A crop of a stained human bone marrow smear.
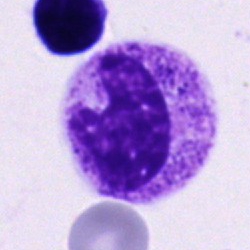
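Metamyelocyte, the central cell of this bone marrow smear. First, the outline is round and its border smooth. Second, the nucleus carries a notch cut into its upper-left side. Third, the nucleus lies off-centre, pushed toward the left of the cell. Last, the chromatin is dense and dark purple, with a few small pale spots.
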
